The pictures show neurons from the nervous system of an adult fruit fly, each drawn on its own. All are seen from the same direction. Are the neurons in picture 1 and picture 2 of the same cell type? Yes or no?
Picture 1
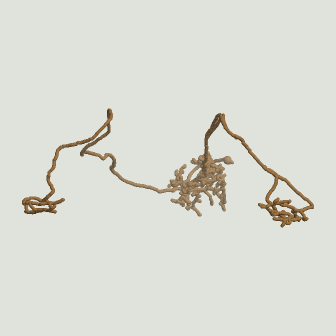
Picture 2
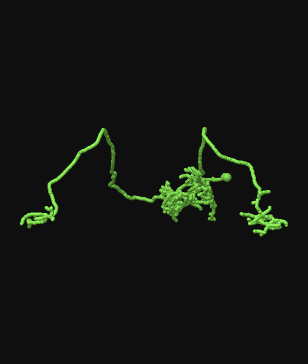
yes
